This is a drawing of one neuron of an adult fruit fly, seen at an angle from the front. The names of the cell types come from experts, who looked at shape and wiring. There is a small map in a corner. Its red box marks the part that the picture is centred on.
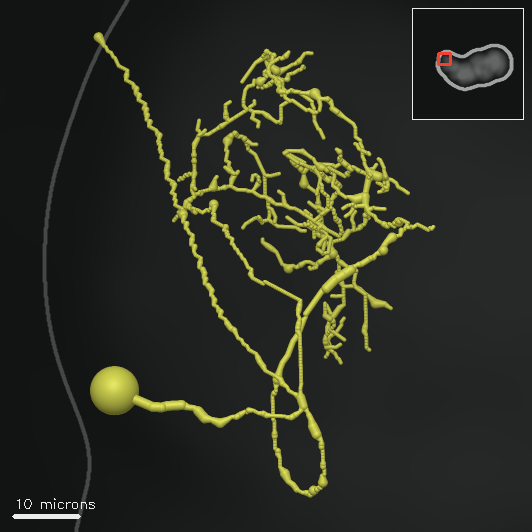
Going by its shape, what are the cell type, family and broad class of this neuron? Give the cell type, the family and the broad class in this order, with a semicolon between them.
MNad03; MNad; motor neuron of the nerve cord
